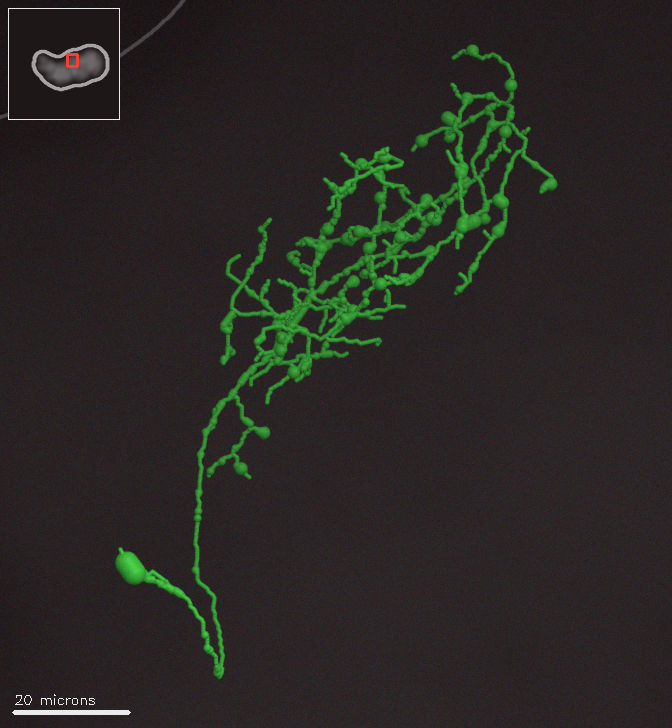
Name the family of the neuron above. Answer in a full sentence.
The family is hemilineage SLPal3_and_SLPal4_dorsal.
